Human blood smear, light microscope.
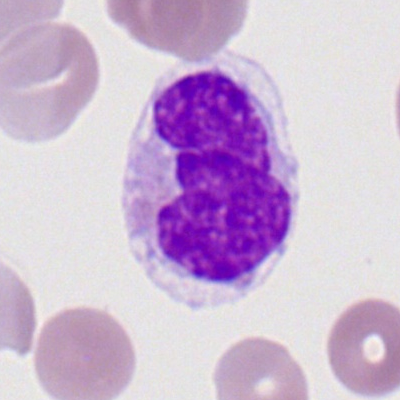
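Monocyte, the central cell of a stained blood smear. The oval cell is taller than it is wide and has a smooth edge. Its nucleus sits off-centre, toward the right. A moderate band of pale lilac-grey cytoplasm surrounds the nucleus and is widest on the left. The cytoplasm holds no coarse orange or dark purple granules.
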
